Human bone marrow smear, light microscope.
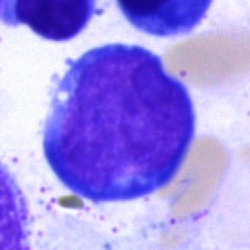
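Proerythroblast, centre of a stained bone marrow smear. Small bleb-like projections along the upper left edge. Cytoplasm scant, a thin deep blue rim around the nucleus. Chromatin fine, evenly spread.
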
